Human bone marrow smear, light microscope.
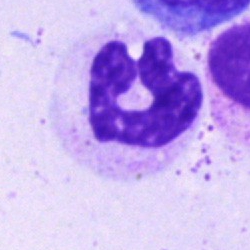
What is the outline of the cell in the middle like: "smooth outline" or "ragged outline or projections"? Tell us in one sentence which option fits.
There is a smooth outline around this cell, free of projections.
